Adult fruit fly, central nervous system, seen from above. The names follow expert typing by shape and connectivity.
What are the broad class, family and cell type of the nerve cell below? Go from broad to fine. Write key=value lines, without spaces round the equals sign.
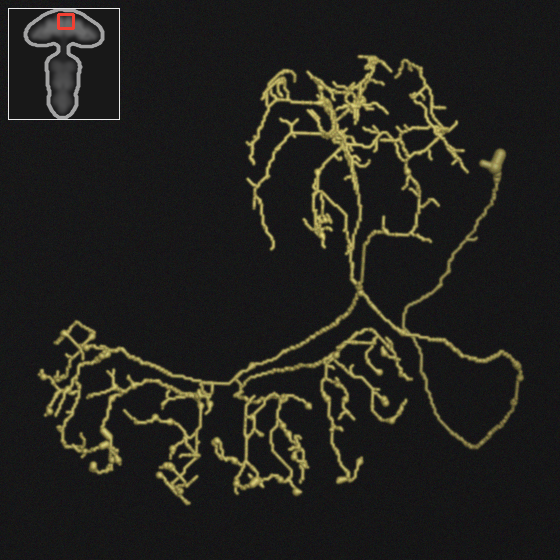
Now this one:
broad_class=central-brain intrinsic neuron
family=hemilineage LALv1_dorsal
cell_type=FB5N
